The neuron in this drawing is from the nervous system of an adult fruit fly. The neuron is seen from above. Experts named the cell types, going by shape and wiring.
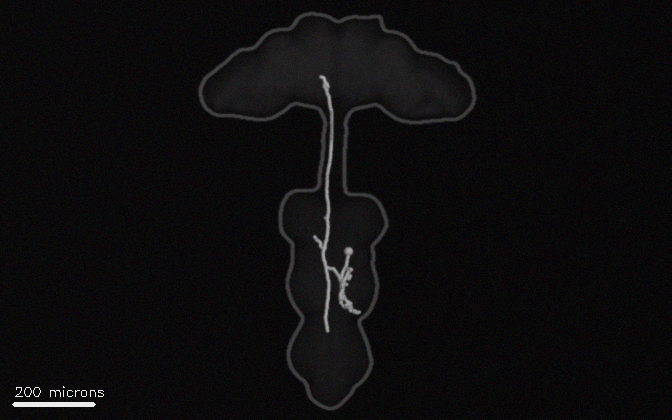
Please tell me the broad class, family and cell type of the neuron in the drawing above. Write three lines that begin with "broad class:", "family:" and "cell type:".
broad class: ascending neuron
family: hemilineage 10B
cell type: AN10B037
